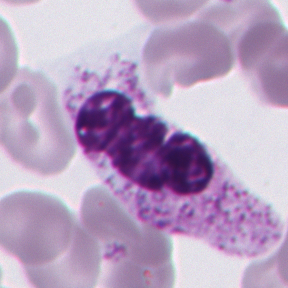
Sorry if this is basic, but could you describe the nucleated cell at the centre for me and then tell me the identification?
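Drawn out toward the lower right, this cell has an elongated outline. Its nuclear lobes are joined by broad connections, not thin threads. Purple granules are scattered throughout the cytoplasm, yet they do not cover the nucleus. No vacuoles appear in the cytoplasm. You are looking at a segmented neutrophil.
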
